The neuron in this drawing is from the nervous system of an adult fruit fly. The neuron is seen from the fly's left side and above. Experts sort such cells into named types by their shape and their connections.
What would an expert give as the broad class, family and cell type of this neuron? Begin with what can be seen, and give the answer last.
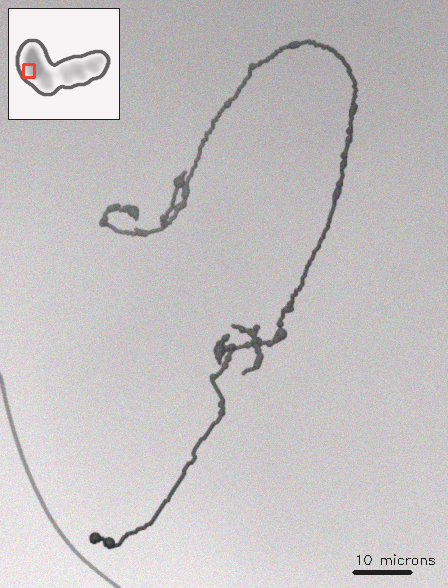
It is in the brain and does not reach the nerve cord. By the scale bar it is about 90 microns tall in this view. There are a dozen or fewer branch ends. Its broad class is sensory neuron entering the brain. The name of its family is class olfactory. The cell type is ORN_VM1.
